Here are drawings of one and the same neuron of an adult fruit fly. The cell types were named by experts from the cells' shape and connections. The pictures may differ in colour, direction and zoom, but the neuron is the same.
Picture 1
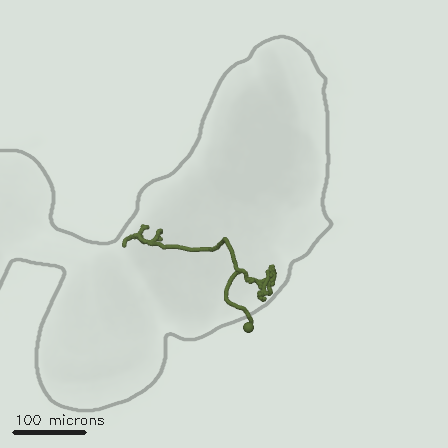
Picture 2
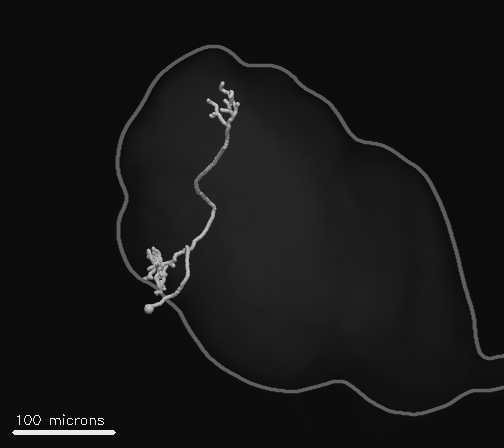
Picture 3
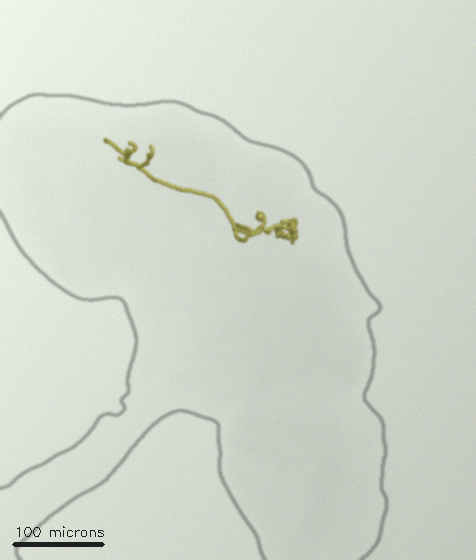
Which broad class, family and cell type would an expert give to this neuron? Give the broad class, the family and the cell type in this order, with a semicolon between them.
central-brain intrinsic neuron; hemilineage ALv1; M_vPNml78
